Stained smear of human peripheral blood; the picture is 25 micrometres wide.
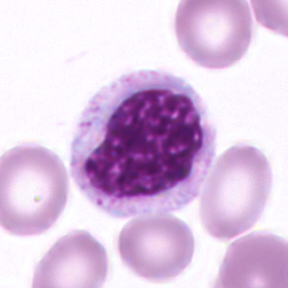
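Metamyelocyte in a stained peripheral blood smear (central cell). Cell about 13 micrometres across. Nucleus oval, about 11 by 9 micrometres, filling about 60% of the cell area, with a shallow notch on its left side. Chromatin coarse and clumped, dark purple masses separated by paler gaps. Cytoplasm pale blue-grey, forming a rim widest to the left of the nucleus, with fine reddish-purple granules scattered through it.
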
